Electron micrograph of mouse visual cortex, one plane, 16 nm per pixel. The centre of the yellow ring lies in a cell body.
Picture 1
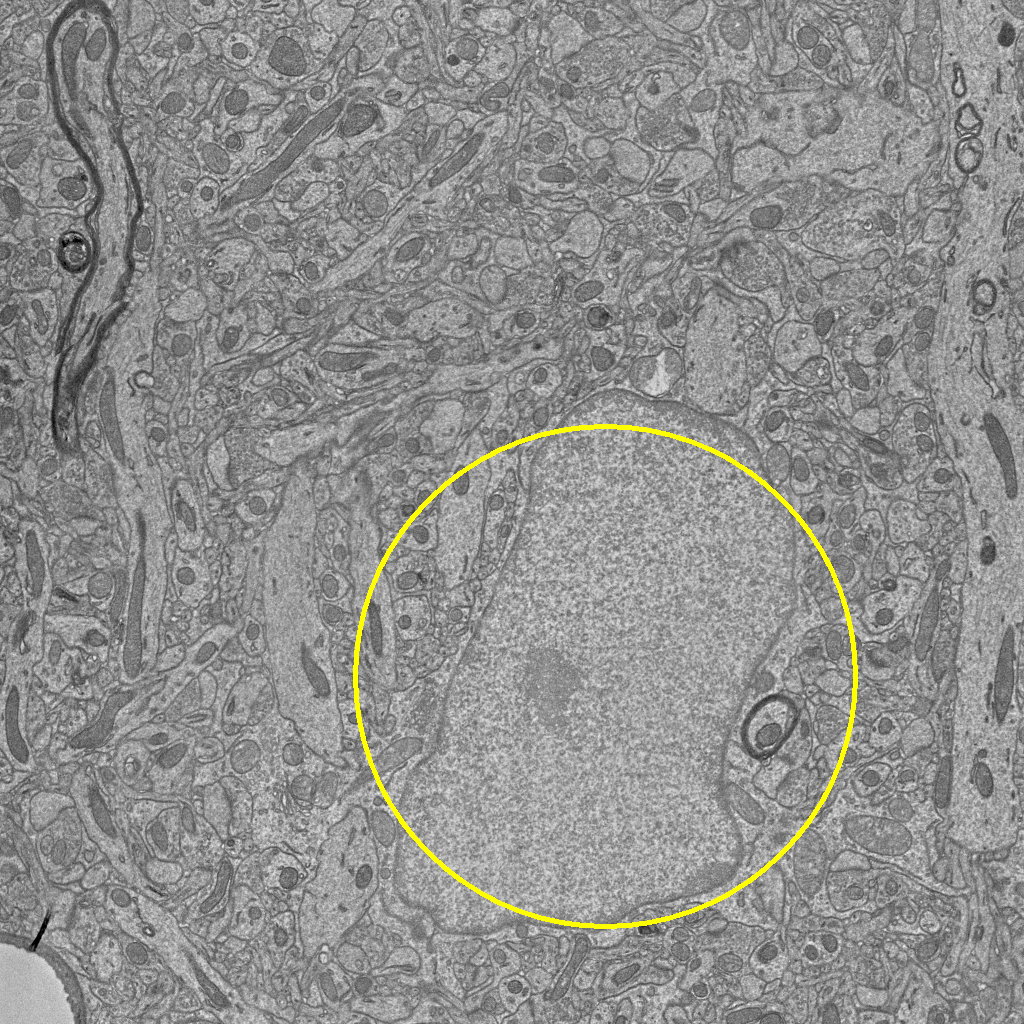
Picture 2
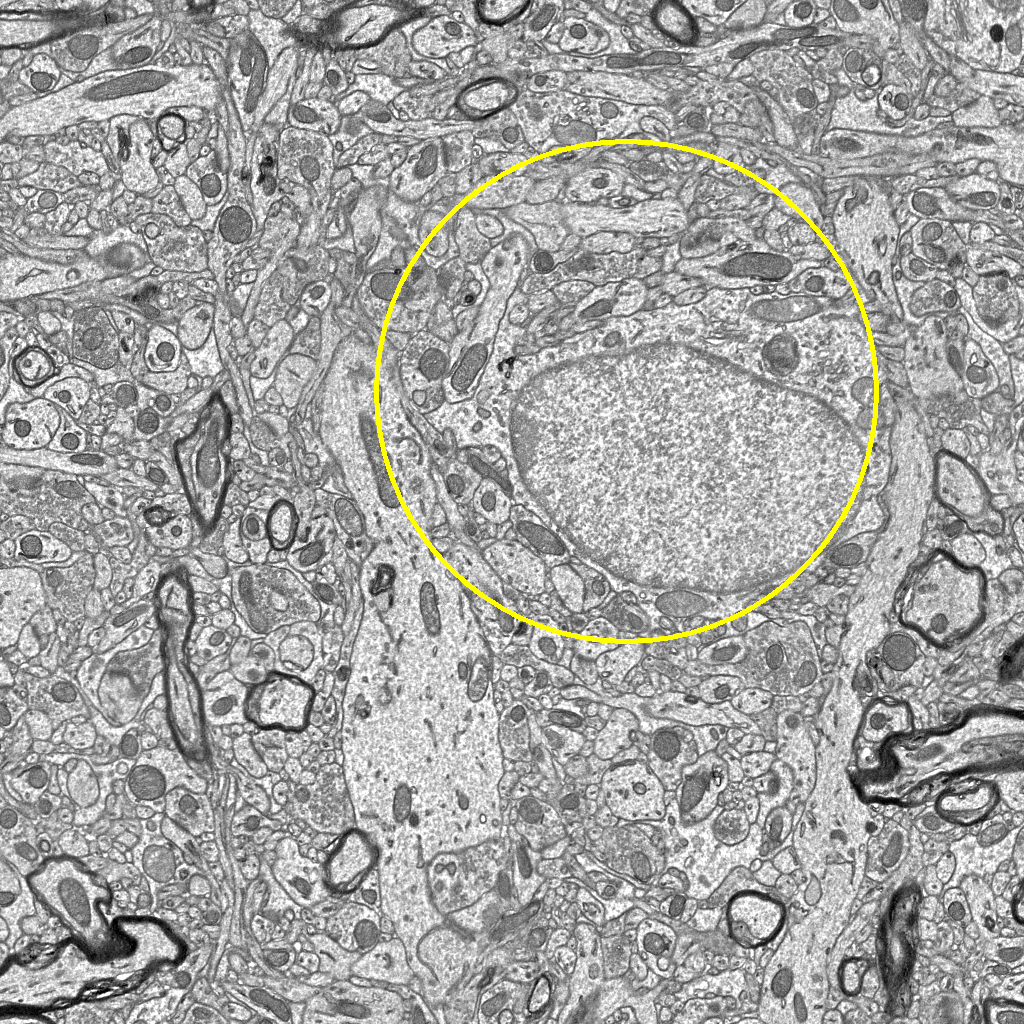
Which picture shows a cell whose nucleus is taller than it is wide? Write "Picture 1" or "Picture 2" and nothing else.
Picture 1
